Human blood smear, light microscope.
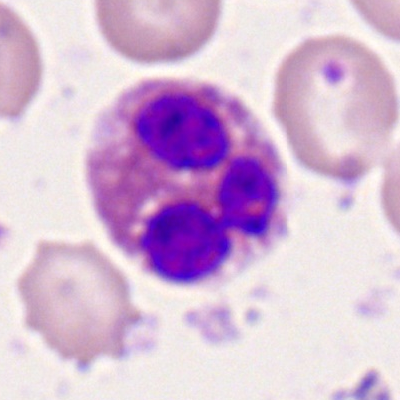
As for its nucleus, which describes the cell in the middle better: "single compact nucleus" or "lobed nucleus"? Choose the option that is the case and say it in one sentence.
This cell has a nucleus made up of distinct lobes.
